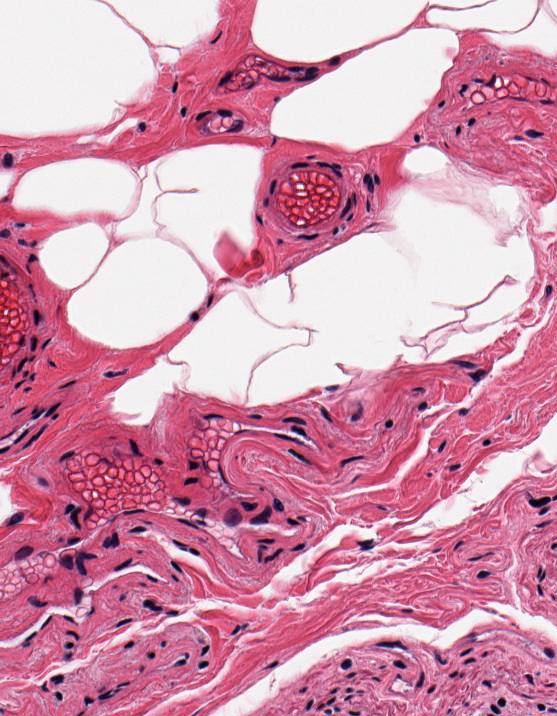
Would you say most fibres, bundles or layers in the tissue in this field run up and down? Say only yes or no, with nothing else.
No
